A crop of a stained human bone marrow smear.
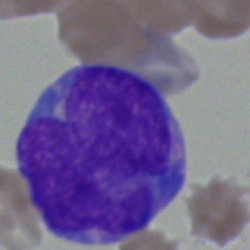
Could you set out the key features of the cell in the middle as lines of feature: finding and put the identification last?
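Outline: roughly round
Nucleus: fills most of the cell
Cytoplasm: just a thin blue rim
Granules: none visible in the cytoplasm
Name: blast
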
